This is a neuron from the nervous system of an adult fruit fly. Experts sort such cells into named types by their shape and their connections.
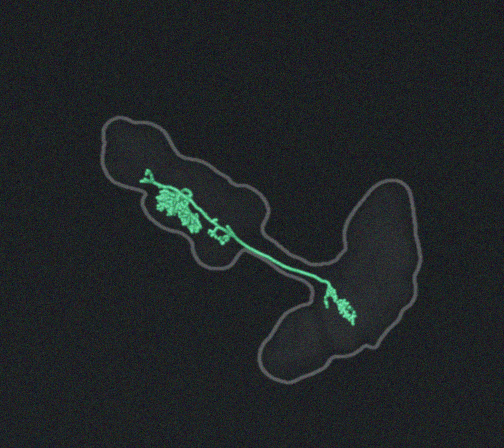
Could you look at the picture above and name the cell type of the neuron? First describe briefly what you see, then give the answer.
It runs through the neck, between the brain and the nerve cord. In this view it is wider than it is tall. It is an ascending neuron. It is of cell type AN06B007.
